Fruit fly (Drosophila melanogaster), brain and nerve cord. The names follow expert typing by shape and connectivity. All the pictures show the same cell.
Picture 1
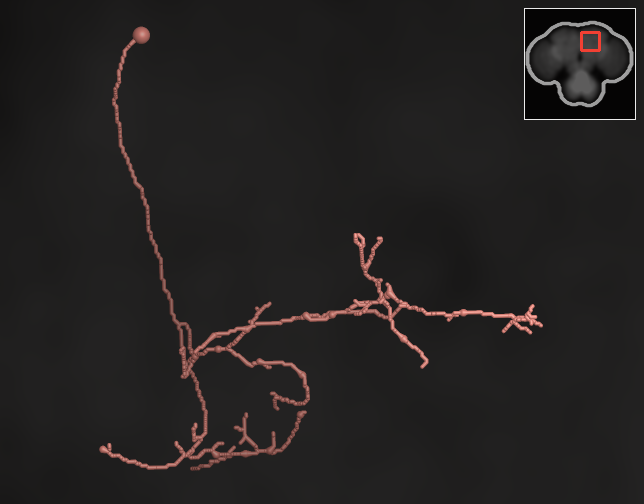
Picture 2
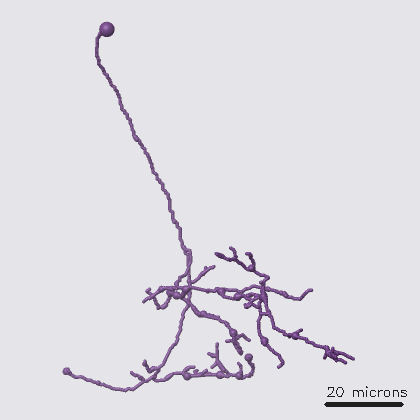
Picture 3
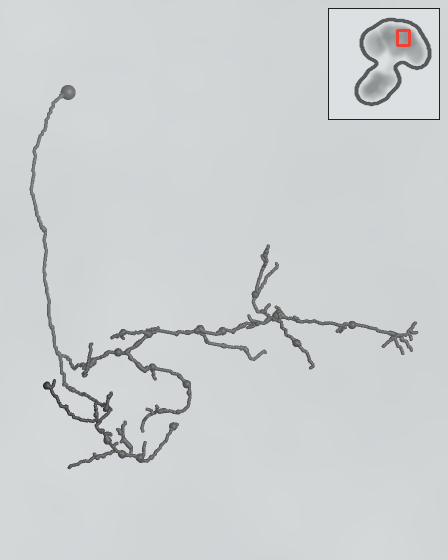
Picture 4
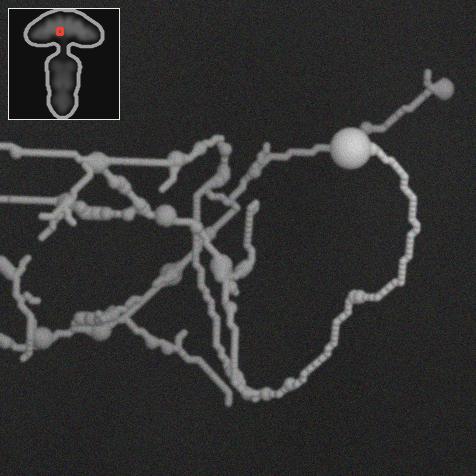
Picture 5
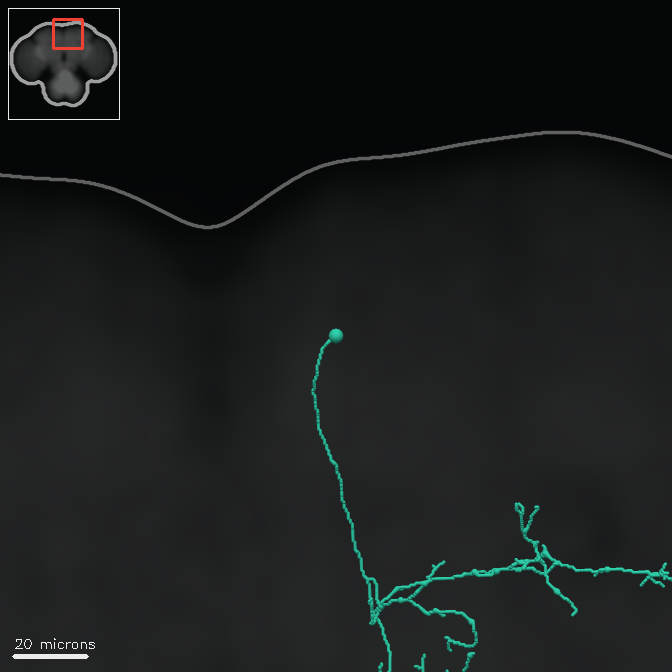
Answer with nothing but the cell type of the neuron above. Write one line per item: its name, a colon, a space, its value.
cell type: CL238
